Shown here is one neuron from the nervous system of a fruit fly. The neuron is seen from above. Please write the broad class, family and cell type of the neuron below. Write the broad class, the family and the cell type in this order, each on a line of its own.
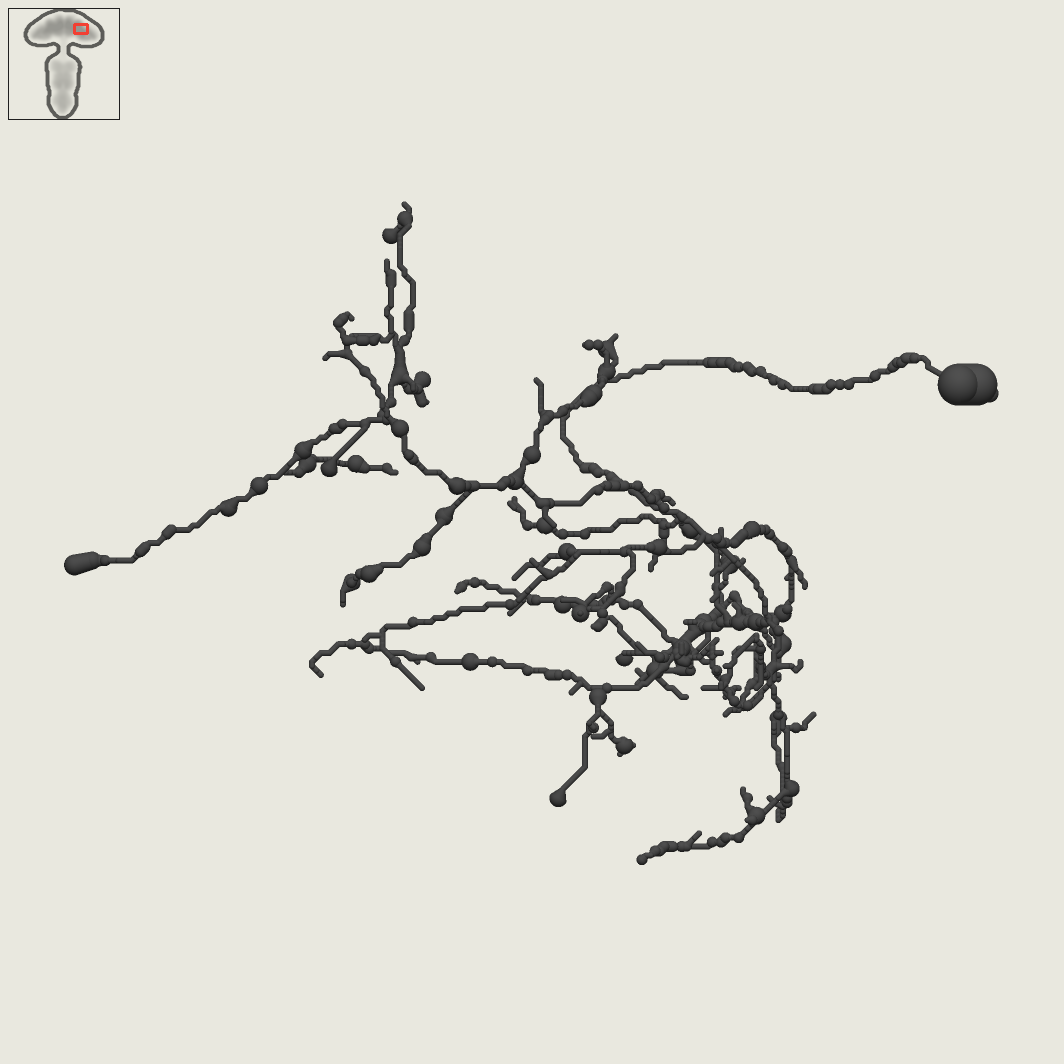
central-brain intrinsic neuron
hemilineage LHl4_dorsal
CB1246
